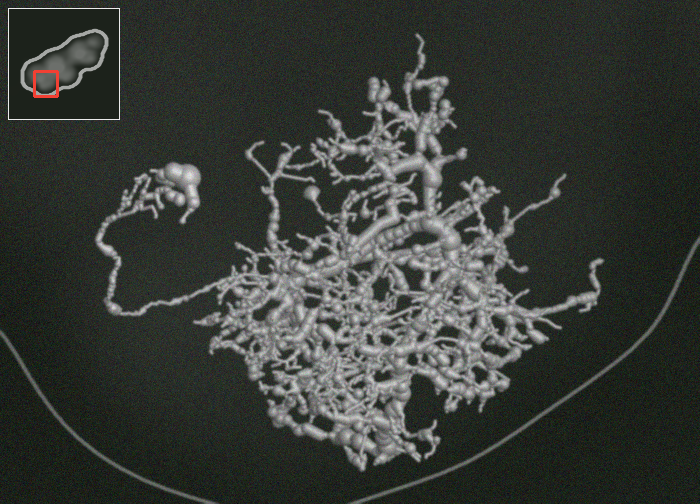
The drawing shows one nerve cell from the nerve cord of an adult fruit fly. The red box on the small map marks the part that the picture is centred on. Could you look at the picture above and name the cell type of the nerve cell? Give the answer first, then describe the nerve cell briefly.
The cell type is IN13B010. This is a nerve-cord intrinsic neuron. More than a hundred branch ends can be seen. In this view it is about as wide as it is tall.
